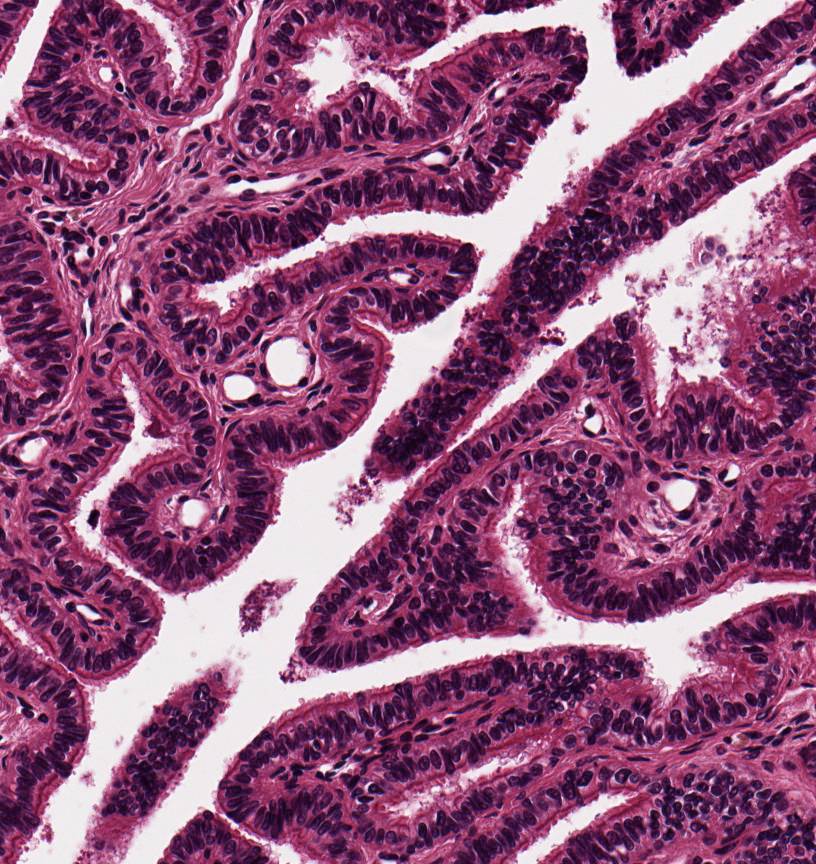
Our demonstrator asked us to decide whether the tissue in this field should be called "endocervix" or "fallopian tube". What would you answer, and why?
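Fallopian tube. Long branching fronds separated by clear white spaces fill the field.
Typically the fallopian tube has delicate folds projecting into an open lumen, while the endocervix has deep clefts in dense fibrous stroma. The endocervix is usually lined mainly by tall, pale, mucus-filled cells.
Here, tall columnar cells show a narrow band of pink cytoplasm between nuclei and free surface.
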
